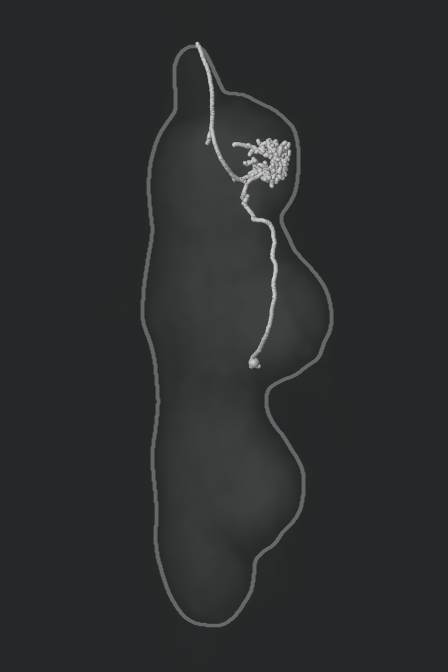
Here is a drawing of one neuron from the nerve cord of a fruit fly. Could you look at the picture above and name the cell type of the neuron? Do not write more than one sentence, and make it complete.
The cell type of the neuron here is AN05B044.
